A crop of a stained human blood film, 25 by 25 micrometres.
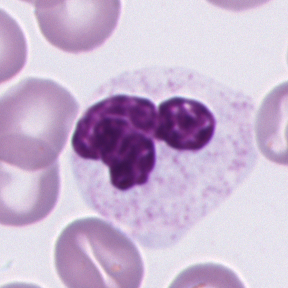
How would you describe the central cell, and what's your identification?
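The cell has dark purple, coarsely clumped chromatin. Its plentiful cytoplasm is very pale pinkish-lilac and sprinkled with fine, small pinkish-purple granules. The outline is smooth, with no surface projections. This is a segmented neutrophil.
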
